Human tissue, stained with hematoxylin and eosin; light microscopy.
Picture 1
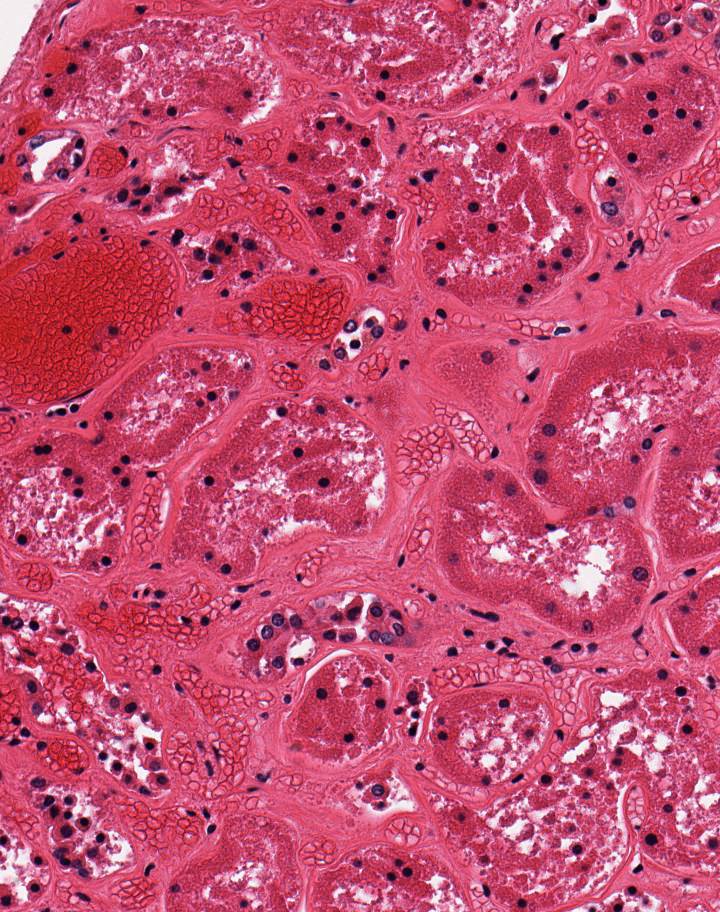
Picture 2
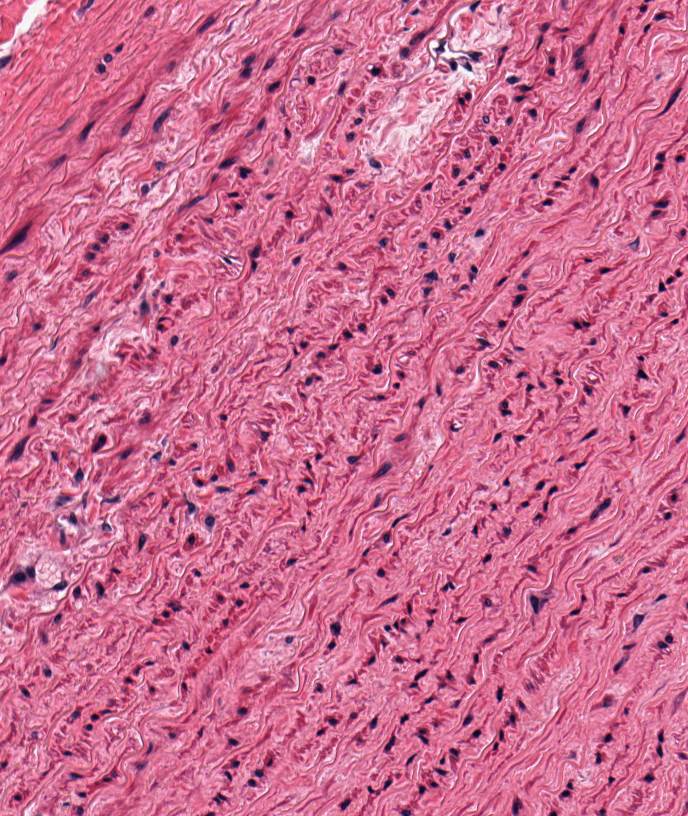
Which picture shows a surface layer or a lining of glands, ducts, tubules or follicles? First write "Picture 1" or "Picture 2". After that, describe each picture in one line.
Picture 1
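Picture 1: The larger tubules are lined by cells with abundant granular eosinophilic cytoplasm and small round dark nuclei.
Picture 2: No epithelium is present anywhere in the field.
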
